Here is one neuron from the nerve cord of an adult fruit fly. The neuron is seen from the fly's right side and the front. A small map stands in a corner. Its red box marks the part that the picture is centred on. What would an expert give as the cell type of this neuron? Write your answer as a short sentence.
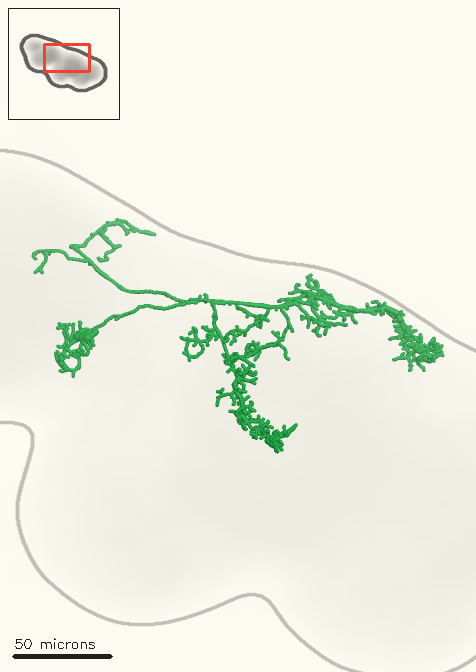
The cell type is IN11B001.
